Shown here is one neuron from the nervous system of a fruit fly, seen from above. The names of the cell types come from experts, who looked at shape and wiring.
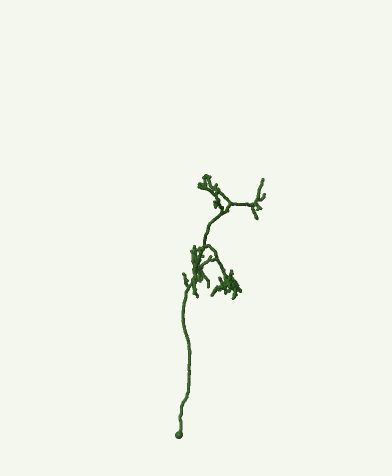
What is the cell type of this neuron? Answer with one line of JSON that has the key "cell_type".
{"cell_type": "IN06B083"}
